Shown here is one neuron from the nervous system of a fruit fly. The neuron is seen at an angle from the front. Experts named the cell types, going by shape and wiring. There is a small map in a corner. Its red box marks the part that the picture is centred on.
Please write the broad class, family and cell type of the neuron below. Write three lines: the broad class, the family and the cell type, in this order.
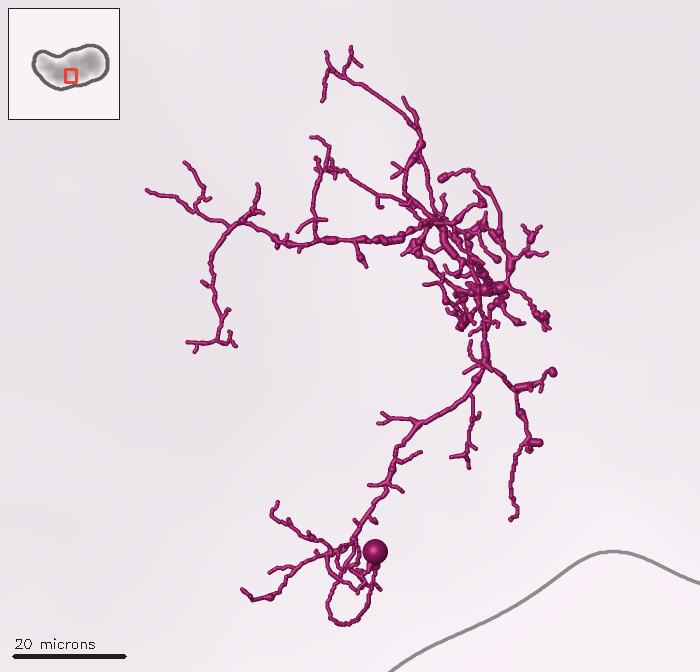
nerve-cord intrinsic neuron
hemilineage 13A
IN13A050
